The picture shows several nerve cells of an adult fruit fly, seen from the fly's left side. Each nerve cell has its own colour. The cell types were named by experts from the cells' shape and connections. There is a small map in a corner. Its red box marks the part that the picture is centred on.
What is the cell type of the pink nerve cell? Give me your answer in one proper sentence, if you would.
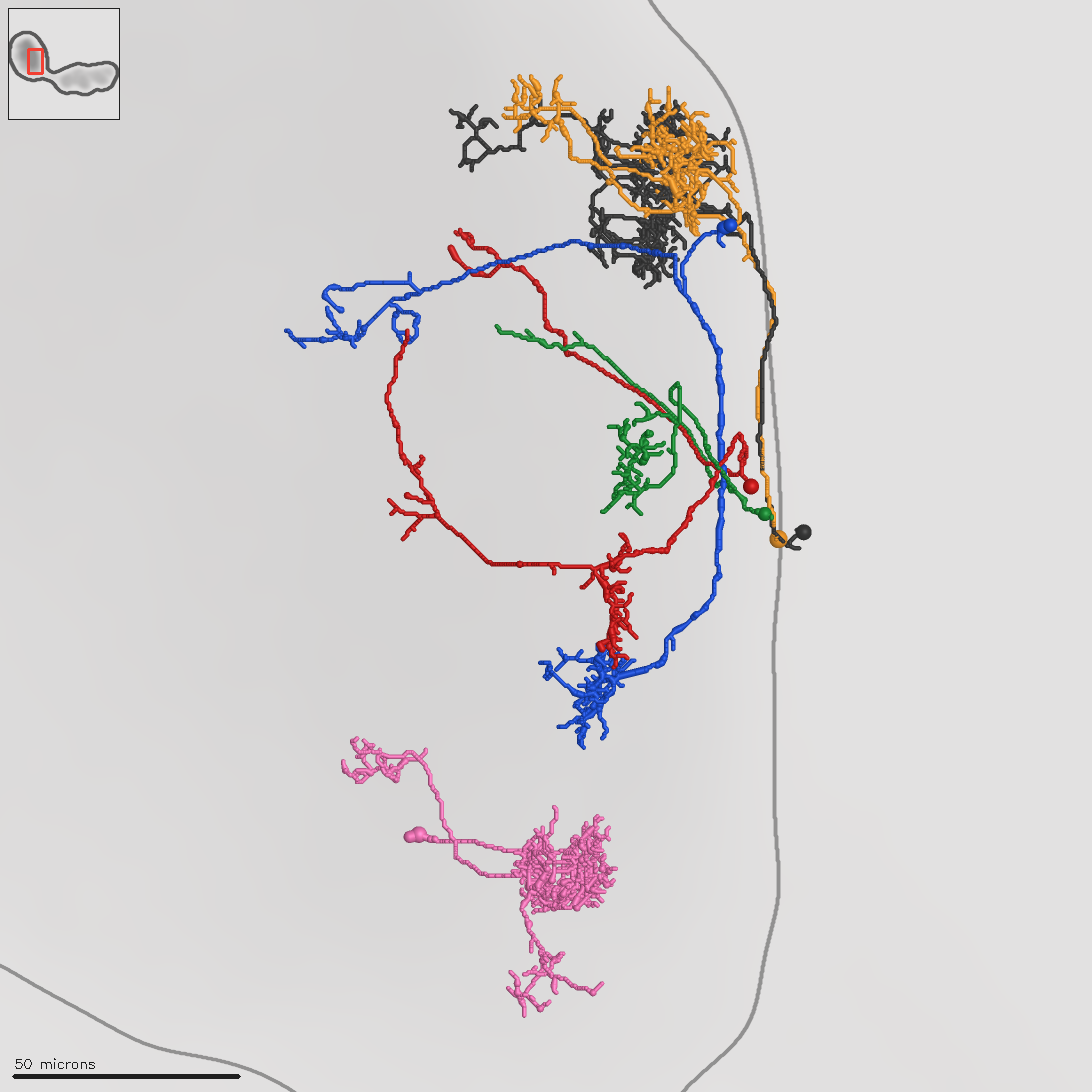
This nerve cell is categorized as cell type Y11.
